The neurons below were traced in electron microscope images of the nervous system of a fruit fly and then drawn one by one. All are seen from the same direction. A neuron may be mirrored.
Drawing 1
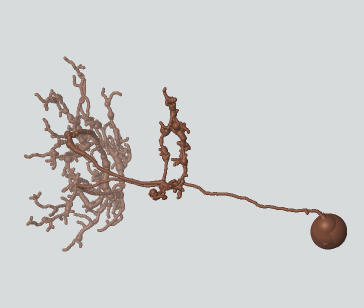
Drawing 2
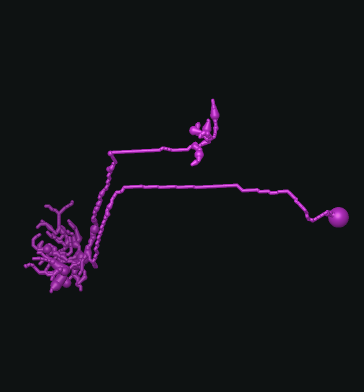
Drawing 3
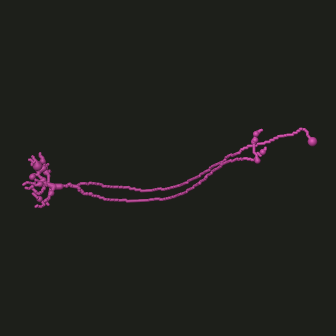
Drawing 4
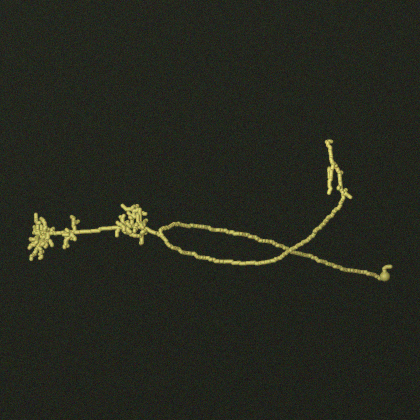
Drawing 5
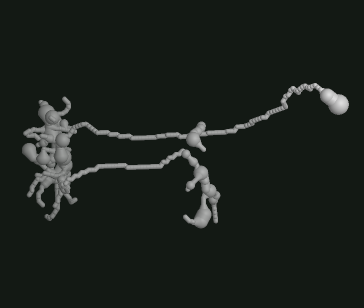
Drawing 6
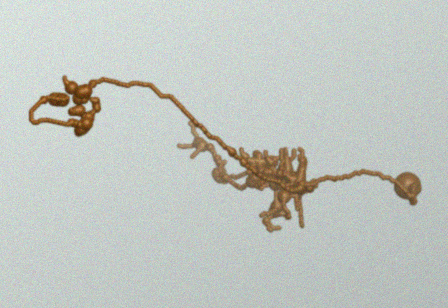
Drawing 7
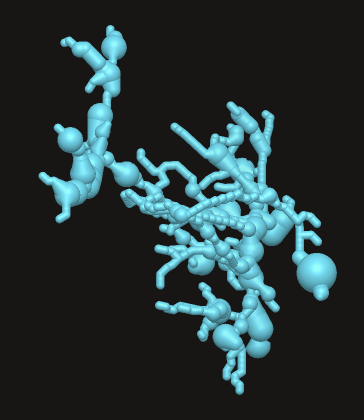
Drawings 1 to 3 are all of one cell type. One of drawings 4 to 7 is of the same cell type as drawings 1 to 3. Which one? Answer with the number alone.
7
